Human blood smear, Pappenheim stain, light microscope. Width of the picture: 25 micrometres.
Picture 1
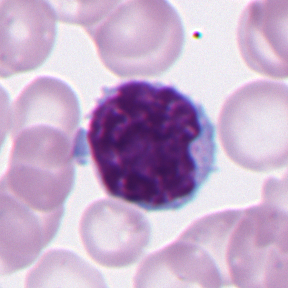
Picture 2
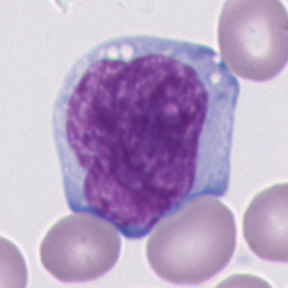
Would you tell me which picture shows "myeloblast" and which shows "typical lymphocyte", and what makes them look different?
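Identification: picture 1, typical lymphocyte; picture 2, myeloblast. Picture 1: nucleus about 11 micrometres across, filling most of the cell; narrow rim of pale bluish-grey cytoplasm. Chromatin dark purple, coarsely clumped; no nucleoli; no coarse granules.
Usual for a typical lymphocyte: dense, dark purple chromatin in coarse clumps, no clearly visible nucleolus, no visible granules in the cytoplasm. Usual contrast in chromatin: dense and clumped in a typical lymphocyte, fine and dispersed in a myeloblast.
Picture 2: nucleus about 16 by 12 micrometres, larger than in picture 1.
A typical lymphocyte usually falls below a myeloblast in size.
Outline irregular and angular, with several fairly straight edges; no distinct cytoplasmic granules. Incidental: small pale bluish-grey fragment against the left edge of the cell in picture 1; two red cells pressing on the lower edge in picture 2.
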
